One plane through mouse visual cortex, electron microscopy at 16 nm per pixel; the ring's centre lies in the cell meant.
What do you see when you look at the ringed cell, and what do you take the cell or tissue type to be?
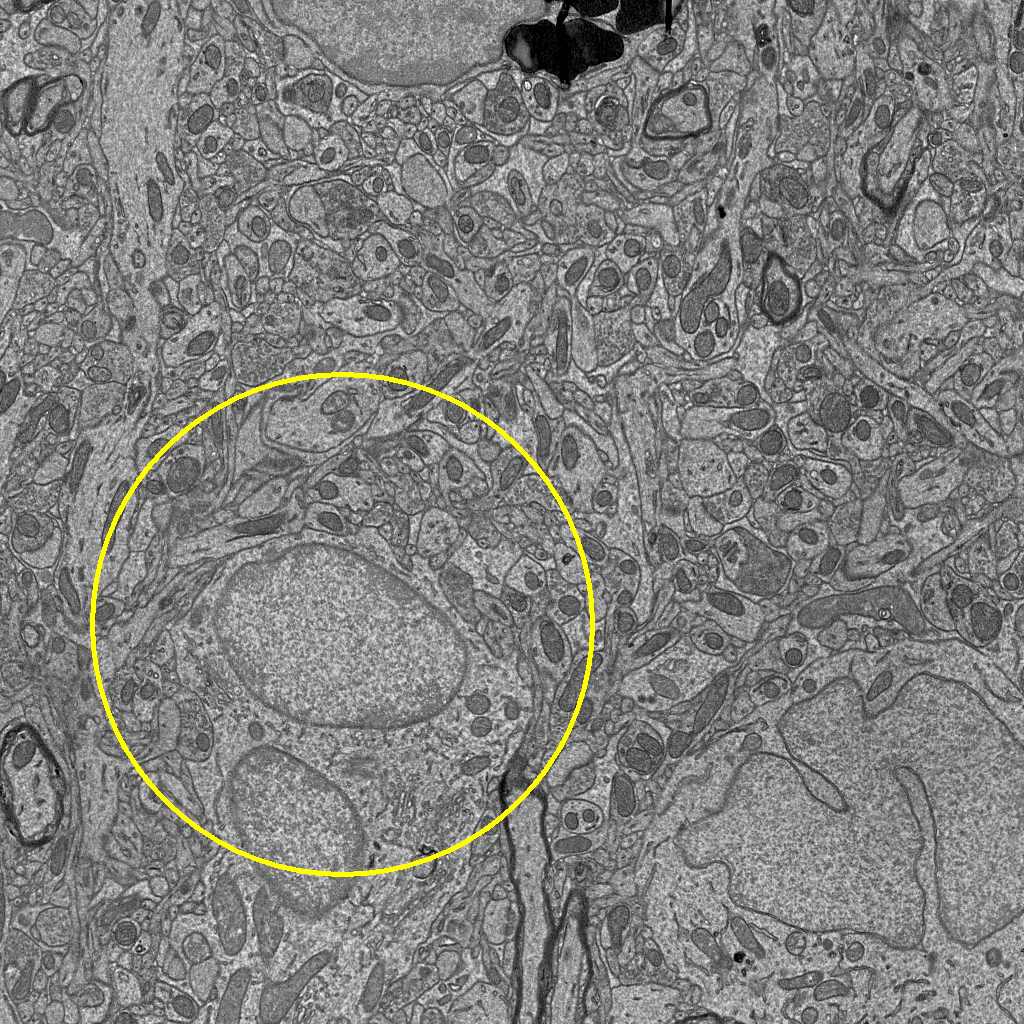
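Look first at the nucleus: a large, smooth oval, wider than tall, its envelope free of deep infoldings. Below it, in the cytoplasm, you can find stacks of Golgi membranes. To its right sit a few small, rounded mitochondria. This cell is an astrocyte.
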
